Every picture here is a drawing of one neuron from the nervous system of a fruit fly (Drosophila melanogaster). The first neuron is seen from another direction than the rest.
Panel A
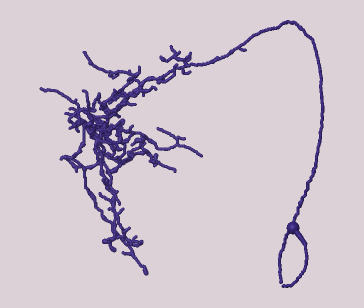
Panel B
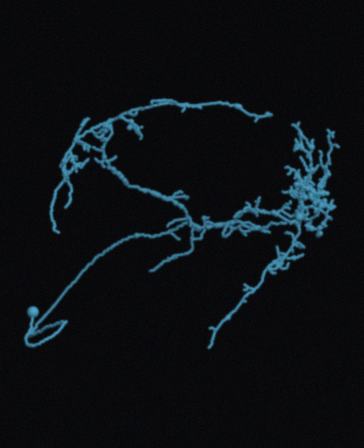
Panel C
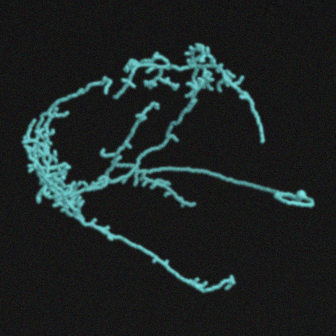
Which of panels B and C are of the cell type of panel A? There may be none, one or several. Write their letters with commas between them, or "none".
none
